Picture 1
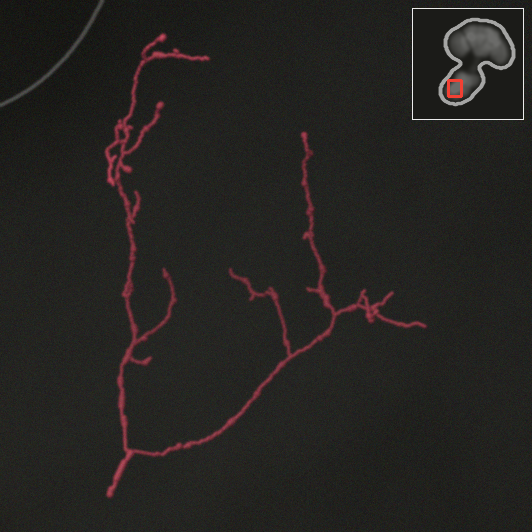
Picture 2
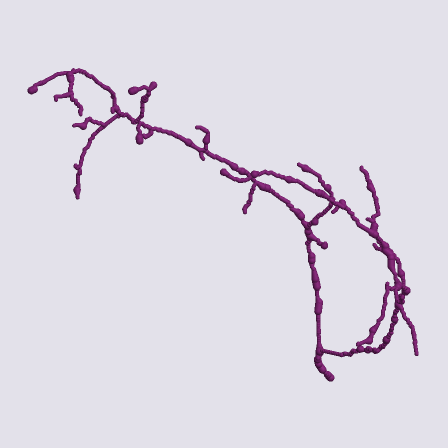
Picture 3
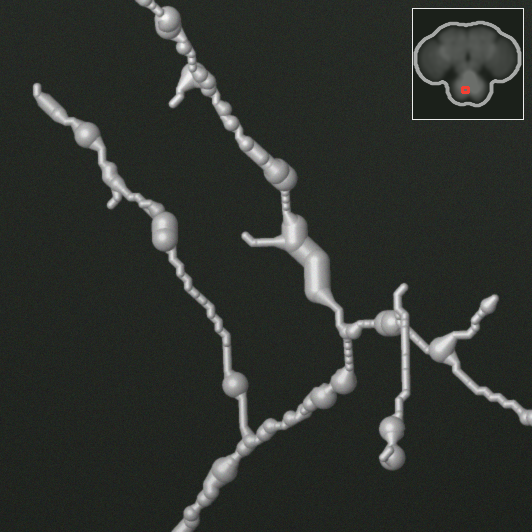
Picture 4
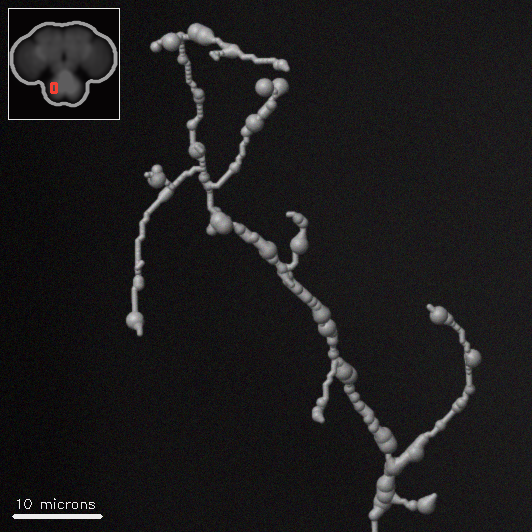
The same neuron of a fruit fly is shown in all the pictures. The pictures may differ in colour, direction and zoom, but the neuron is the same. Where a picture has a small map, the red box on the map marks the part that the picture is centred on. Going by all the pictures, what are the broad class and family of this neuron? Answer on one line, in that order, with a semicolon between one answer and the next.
sensory neuron entering the nerve cord; class mechanosensory proprioceptive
